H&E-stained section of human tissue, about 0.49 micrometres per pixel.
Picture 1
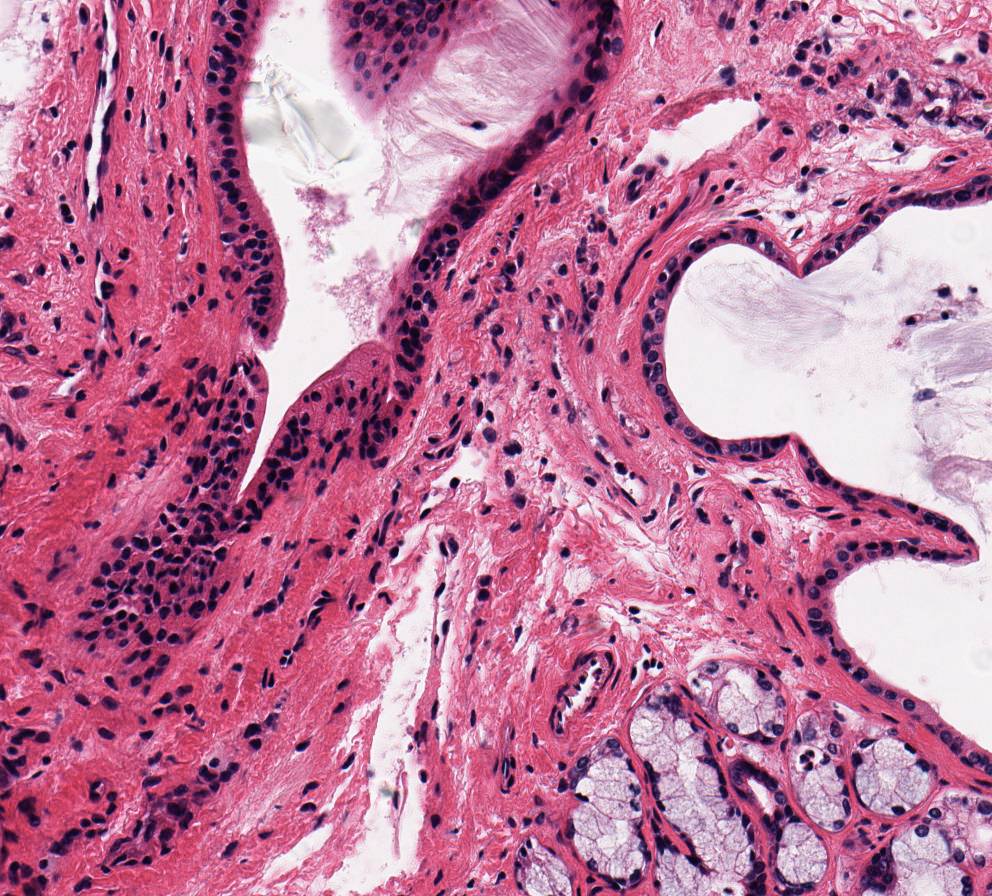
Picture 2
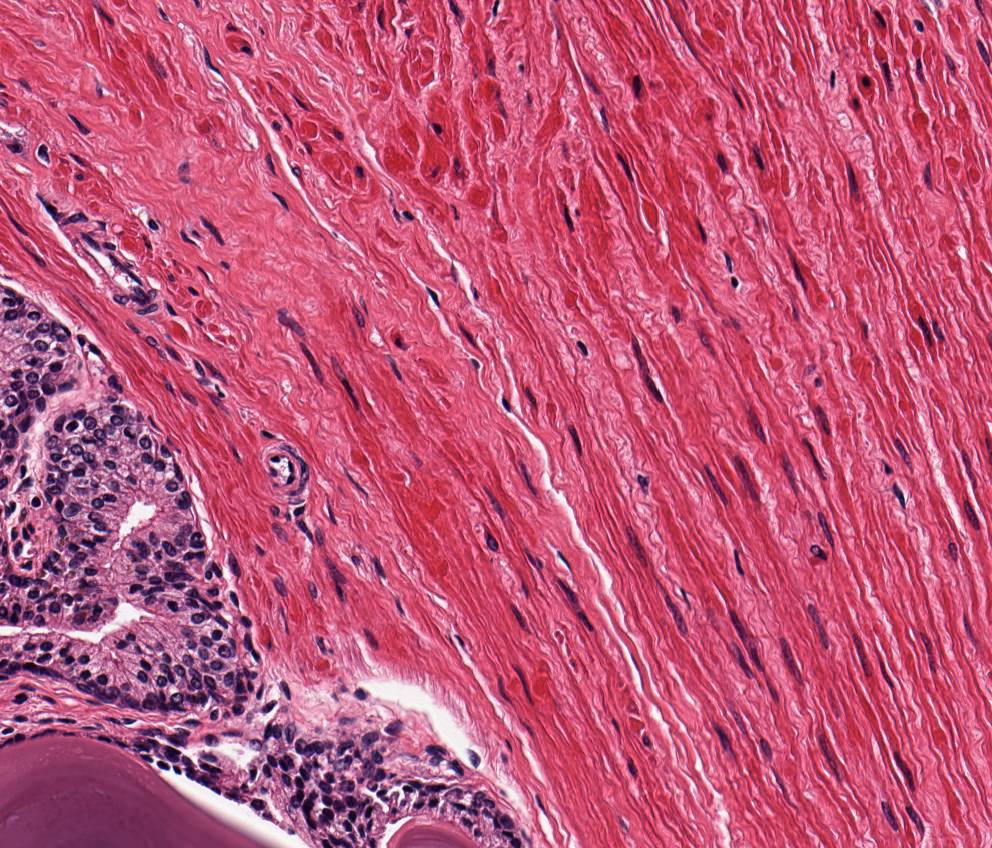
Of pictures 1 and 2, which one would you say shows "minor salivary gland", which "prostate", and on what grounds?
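Minor salivary gland appears in picture 1; prostate appears in picture 2. Picture 1 has wide, irregular, dilated ducts winding through the field; the large duct on the right is lined by a thin layer of cuboidal cells with dark nuclei, and at the left dark oval nuclei crowd densely along the duct wall. A small cluster of acini at the lower right consists of mucous cells with pale, foamy cytoplasm and small dark basal nuclei. In picture 2, most muscle fibres run obliquely from upper left to lower right, with dark, elongated, spindle-shaped nuclei parallel to them. Its lower-left cellular cluster shows only small slit-like spaces, not wide open lumina, and the bottom-left corner holds smooth, homogeneous, acellular purplish-pink material with a rounded edge.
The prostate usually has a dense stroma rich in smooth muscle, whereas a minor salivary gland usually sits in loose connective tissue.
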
